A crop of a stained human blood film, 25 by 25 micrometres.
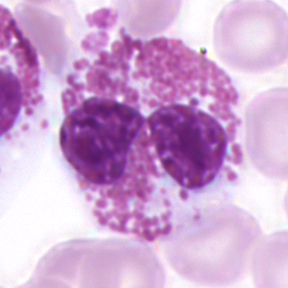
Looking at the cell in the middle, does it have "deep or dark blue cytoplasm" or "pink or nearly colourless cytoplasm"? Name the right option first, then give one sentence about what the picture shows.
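Pink or nearly colourless cytoplasm. Between the granules the cytoplasm is pale and almost colourless.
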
